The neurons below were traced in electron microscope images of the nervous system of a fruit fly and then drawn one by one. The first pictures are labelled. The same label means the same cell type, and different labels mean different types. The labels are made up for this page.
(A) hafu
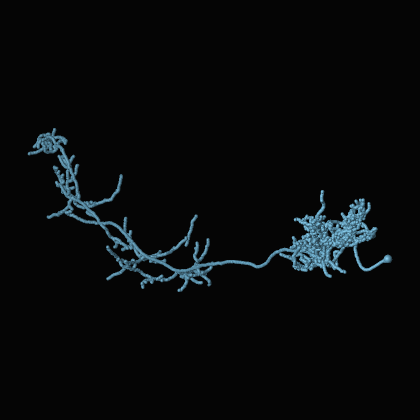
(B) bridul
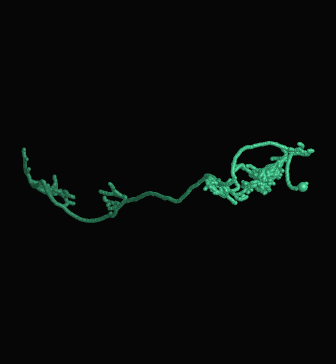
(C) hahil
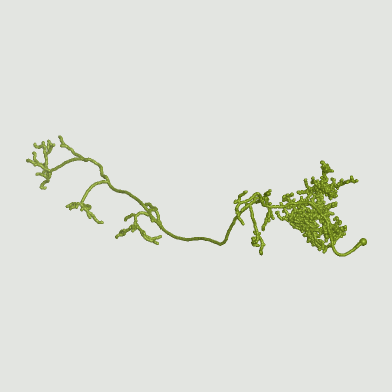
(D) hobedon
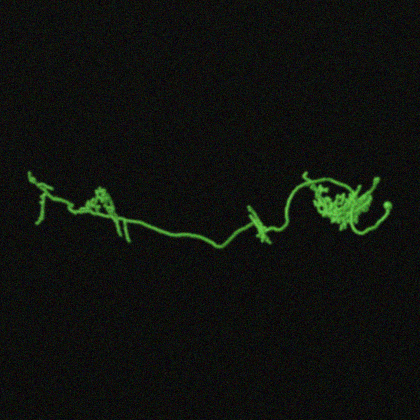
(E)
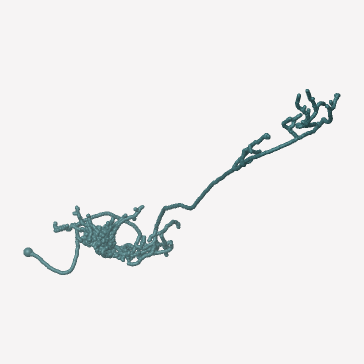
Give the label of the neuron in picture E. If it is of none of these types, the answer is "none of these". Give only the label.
bridul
